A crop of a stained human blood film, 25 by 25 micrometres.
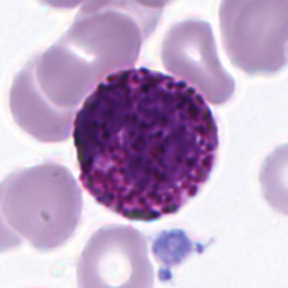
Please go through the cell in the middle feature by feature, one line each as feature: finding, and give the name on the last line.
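Granules: coarse, dark purple to nearly black
Spread: over the whole cell, right to its edge
Nucleus: outline hidden beneath the granules
Background: small paler pinkish-purple patches between granules
Name: basophil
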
